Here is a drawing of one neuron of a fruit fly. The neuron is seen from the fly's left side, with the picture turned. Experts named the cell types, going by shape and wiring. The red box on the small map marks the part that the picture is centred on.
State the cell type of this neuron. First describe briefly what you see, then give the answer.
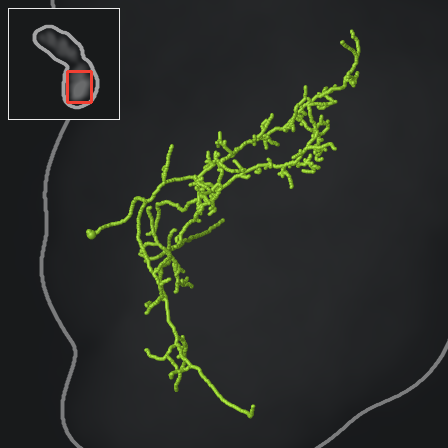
Its cell body lies on the left of the picture. The picture shows dozens of branch ends. This is a central-brain intrinsic neuron. Its cell type is CB1072.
